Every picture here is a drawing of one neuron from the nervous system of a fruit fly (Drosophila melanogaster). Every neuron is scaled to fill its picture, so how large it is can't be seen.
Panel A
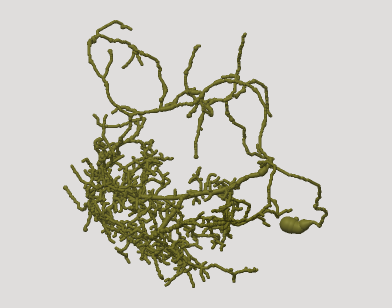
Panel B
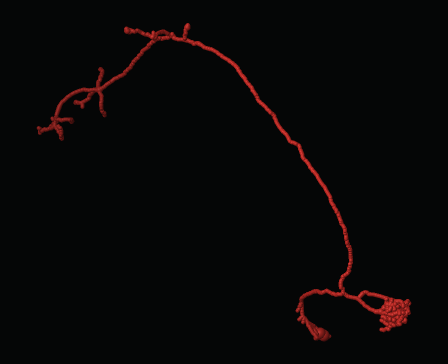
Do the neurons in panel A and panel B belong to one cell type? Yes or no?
no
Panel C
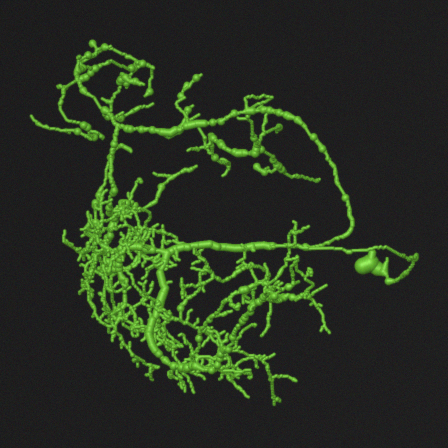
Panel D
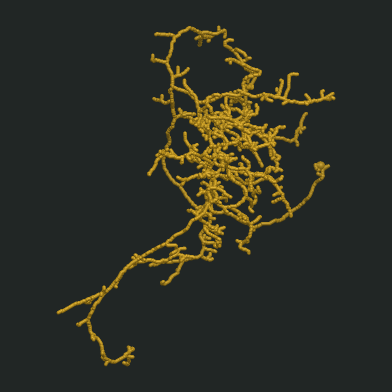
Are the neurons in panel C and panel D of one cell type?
yes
